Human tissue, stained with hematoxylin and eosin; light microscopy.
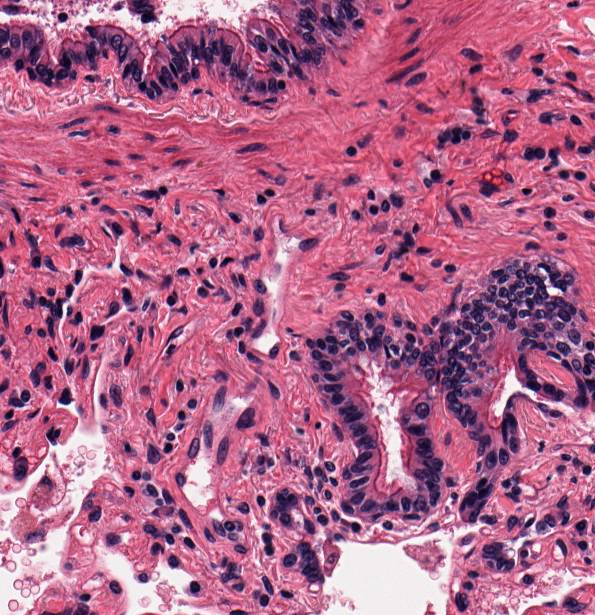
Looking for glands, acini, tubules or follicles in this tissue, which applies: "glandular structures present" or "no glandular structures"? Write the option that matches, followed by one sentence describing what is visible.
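Glandular structures present. Right of centre, a small tubular structure lined by columnar cells surrounds a narrow, slit-like lumen.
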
